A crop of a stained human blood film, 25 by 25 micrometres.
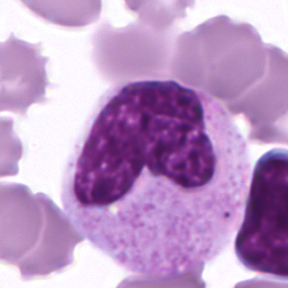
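Band neutrophil at the centre of a stained peripheral blood smear. Starting with the outline: it is round and smooth. The nucleus is bent into a broad curve, and its notch opens downward. It sits in the upper part of the cell, so most of the cytoplasm lies below it. That cytoplasm is pale pinkish-lilac, not blue.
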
